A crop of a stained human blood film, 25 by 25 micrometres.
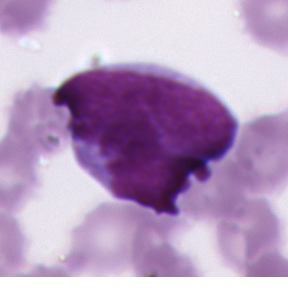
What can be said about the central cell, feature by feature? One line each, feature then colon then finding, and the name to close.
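Size: about 17 by 13 micrometres
Nucleus: fills almost the whole cell
Chromatin: finely textured, evenly dark purple
Cytoplasm: pale greyish-blue where visible
Border: small rounded knobs projecting at lower right
Name: myeloblast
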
